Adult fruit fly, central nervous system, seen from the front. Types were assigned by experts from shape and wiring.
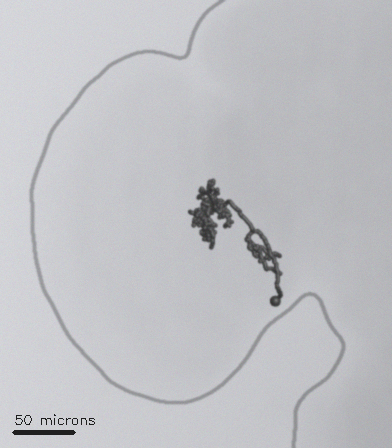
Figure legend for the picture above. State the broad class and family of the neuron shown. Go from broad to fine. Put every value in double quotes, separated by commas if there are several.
"optic-lobe intrinsic neuron", "Li"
